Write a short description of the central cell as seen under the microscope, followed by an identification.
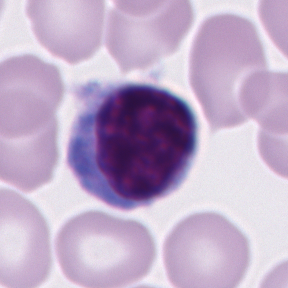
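Outline roughly round. Nucleus round; no indentation, no lobes. Cytoplasm without distinct granules. Upper-left cytoplasmic edge frayed into small irregular projections. Cell: typical lymphocyte.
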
